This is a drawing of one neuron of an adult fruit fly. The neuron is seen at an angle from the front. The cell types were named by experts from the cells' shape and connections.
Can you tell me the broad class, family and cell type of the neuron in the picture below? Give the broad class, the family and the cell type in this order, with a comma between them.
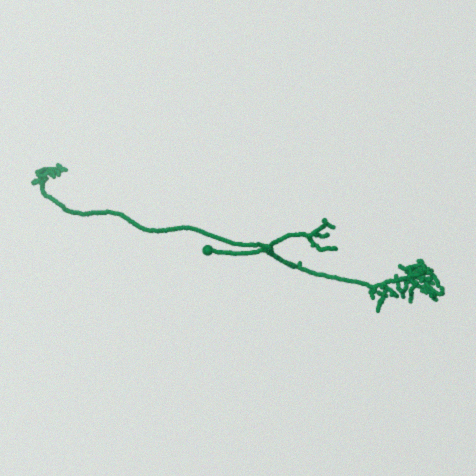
central-brain intrinsic neuron, hemilineage LHd1, CB2174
